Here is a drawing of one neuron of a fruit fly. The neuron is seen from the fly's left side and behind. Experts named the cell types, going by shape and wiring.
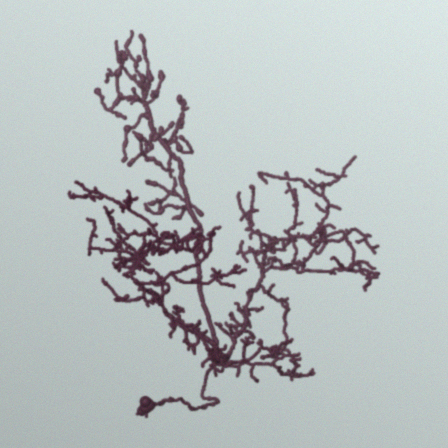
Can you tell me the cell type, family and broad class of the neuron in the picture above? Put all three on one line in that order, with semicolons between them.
ALIN6; ALIN; central-brain intrinsic neuron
